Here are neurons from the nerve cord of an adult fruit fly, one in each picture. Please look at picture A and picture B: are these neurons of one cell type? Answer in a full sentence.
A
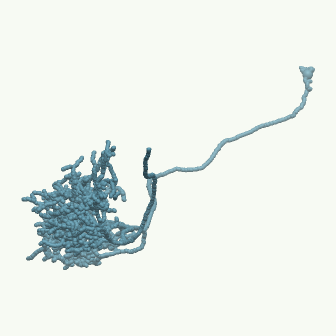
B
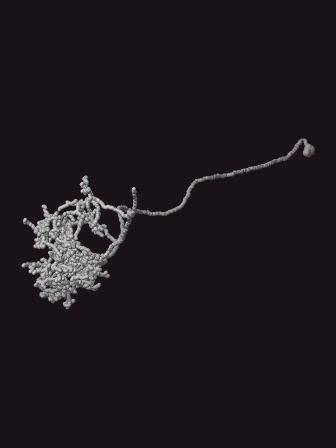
They are of different cell types.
